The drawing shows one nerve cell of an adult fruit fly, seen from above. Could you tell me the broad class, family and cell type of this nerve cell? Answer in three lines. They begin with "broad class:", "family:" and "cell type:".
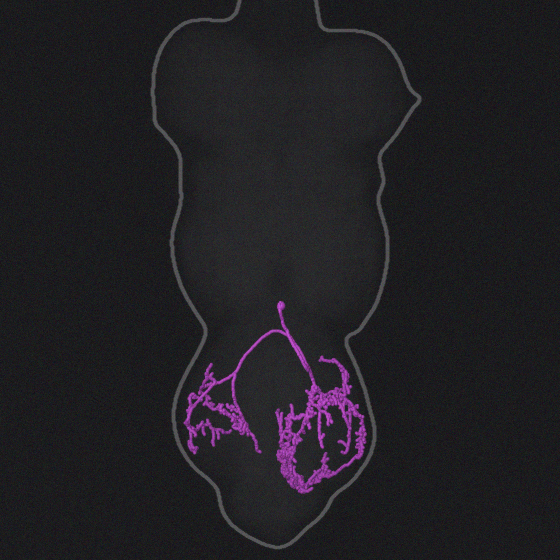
broad class: nerve-cord intrinsic neuron
family: hemilineage 19B
cell type: IN19B027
